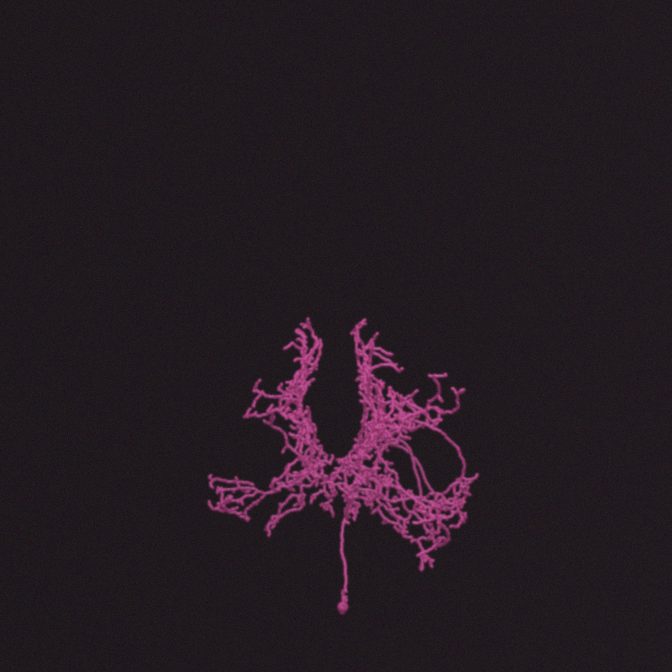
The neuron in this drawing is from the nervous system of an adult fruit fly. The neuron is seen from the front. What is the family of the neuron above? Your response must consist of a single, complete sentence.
The family grouping of the neuron is hemilineage 02A.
